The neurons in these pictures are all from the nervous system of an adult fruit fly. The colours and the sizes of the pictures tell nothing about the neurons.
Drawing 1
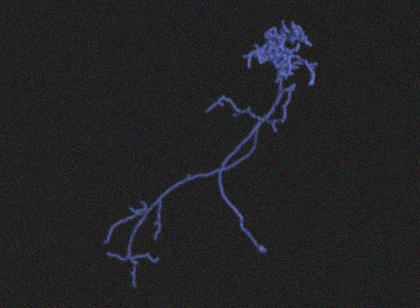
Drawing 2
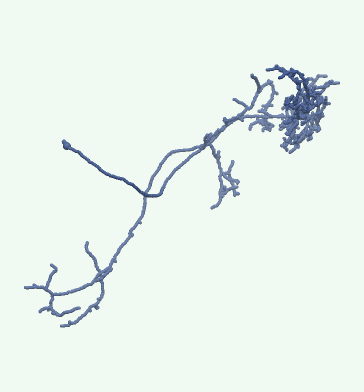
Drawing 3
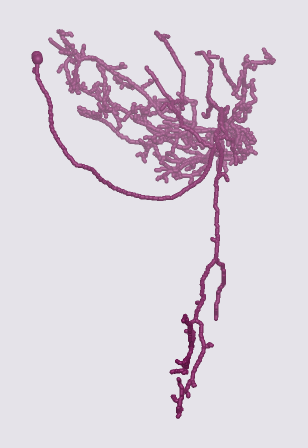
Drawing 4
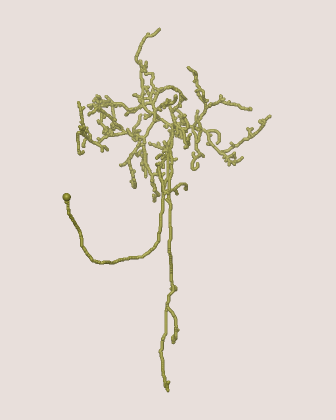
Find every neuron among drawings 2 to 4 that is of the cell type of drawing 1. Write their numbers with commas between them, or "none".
2, 3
